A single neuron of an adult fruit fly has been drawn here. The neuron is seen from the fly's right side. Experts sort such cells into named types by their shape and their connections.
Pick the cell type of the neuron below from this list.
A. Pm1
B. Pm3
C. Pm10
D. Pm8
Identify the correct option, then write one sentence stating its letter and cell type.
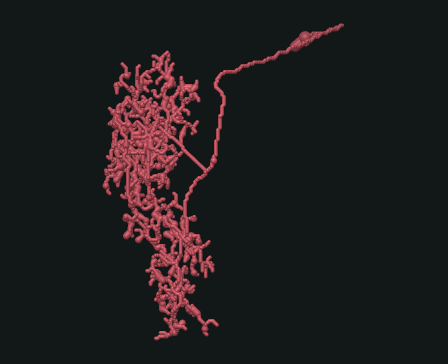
The neuron is a member of cell type Pm10, given in option C.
